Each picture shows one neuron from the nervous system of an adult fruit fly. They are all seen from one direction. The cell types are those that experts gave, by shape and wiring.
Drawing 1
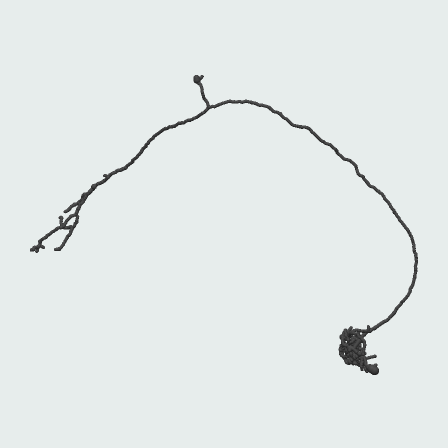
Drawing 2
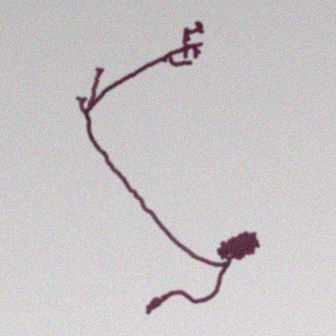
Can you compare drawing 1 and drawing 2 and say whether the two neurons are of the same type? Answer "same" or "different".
same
